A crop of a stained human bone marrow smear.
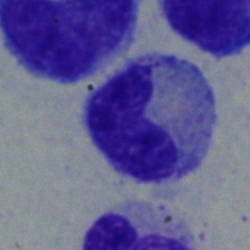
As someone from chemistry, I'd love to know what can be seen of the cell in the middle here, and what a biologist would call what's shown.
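Indented, the nucleus has its notch facing the upper right. It lies in the left part of the cell, with the cytoplasm gathered on the right. The cytoplasm is pale greyish-blue and contains scattered fine, faint lilac granules. This cell is a band neutrophil.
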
